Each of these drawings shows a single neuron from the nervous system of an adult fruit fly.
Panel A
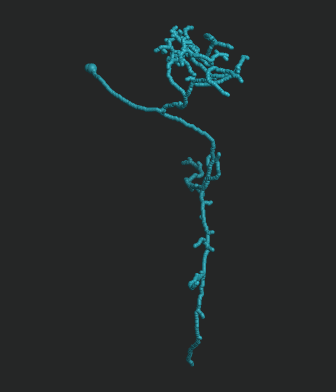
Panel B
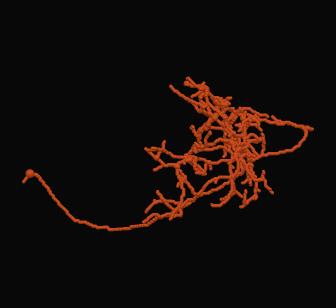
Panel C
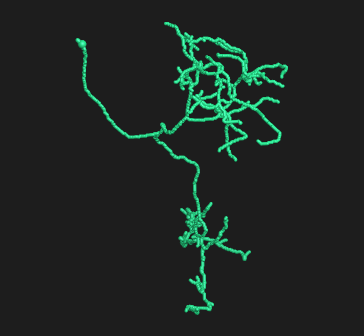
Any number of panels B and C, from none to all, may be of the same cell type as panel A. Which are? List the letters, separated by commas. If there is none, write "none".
C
